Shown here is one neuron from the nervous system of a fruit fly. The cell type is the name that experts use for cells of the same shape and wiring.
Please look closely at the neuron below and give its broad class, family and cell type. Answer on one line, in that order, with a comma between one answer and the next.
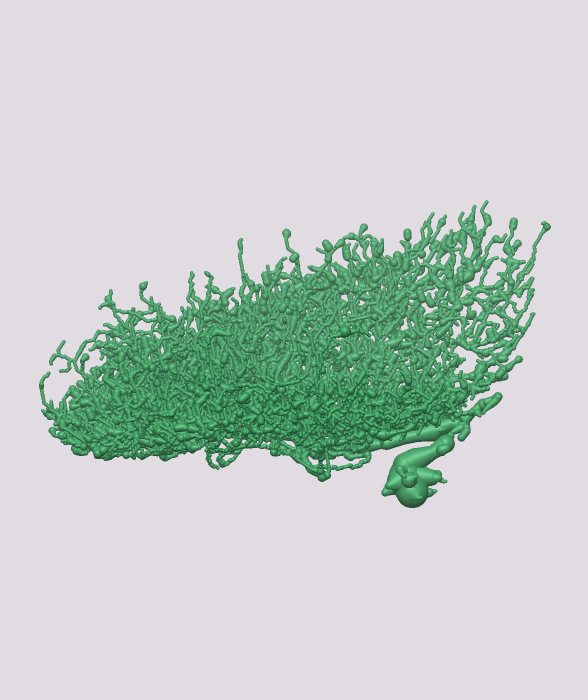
optic-lobe intrinsic neuron, LPi, LPi4b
